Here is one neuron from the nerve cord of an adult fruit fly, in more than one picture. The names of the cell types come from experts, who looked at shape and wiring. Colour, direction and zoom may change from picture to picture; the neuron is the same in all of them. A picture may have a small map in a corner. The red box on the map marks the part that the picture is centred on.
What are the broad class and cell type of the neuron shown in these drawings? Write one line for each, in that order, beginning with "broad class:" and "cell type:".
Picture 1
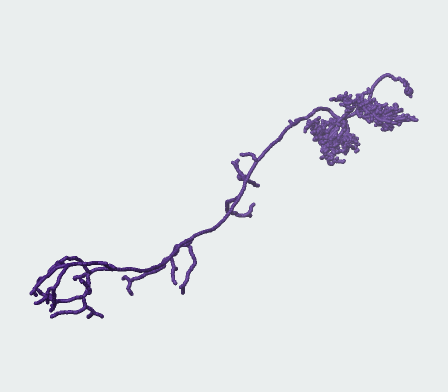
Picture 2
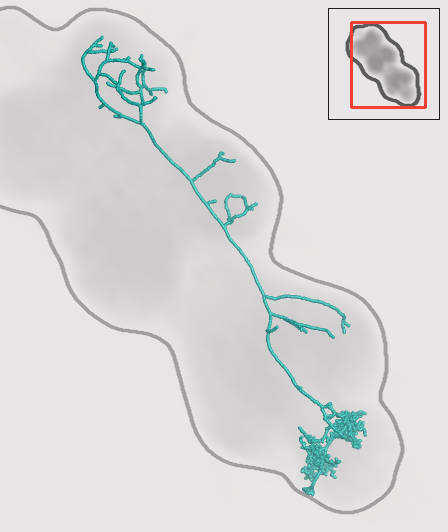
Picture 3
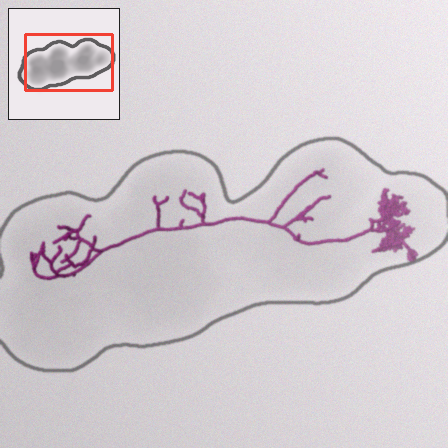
broad class: nerve-cord intrinsic neuron
cell type: INXXX032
